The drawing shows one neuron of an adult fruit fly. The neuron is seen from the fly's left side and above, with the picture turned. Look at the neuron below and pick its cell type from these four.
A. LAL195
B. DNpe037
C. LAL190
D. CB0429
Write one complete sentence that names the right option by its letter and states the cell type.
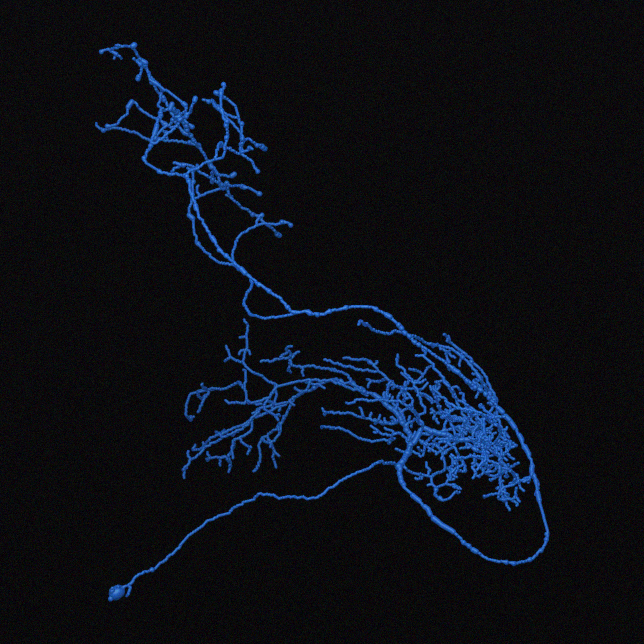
The neuron falls under LAL195, the cell type named in option A.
